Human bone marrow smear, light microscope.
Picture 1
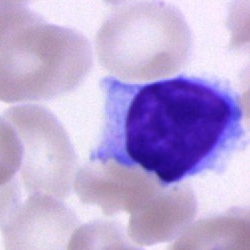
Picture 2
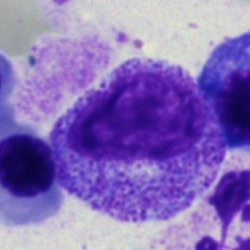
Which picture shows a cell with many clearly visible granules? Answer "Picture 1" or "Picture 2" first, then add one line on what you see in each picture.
Picture 2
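In picture 1: The cytoplasm shows no obvious granules.
In picture 2: The cytoplasm is densely packed with numerous purple granules.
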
